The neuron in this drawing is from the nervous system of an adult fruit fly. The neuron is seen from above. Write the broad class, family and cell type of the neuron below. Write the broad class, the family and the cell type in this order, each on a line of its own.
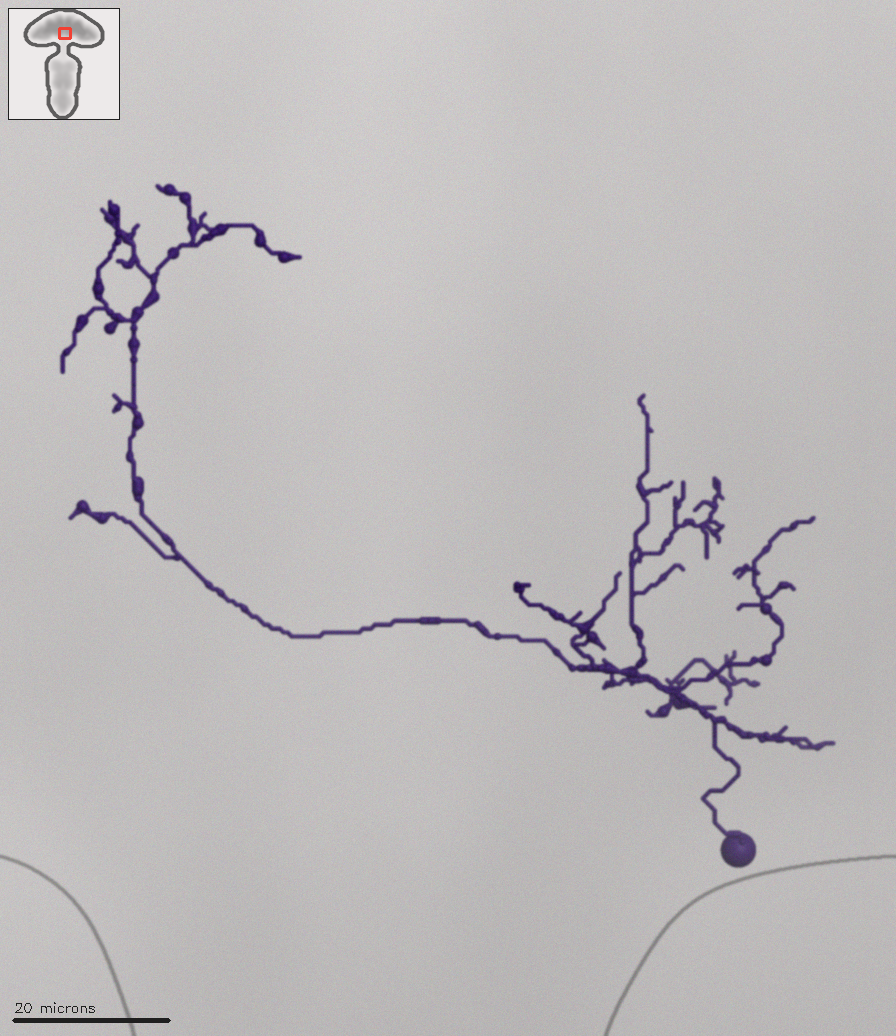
central-brain intrinsic neuron
hemilineage DM6_posterior
CB4095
